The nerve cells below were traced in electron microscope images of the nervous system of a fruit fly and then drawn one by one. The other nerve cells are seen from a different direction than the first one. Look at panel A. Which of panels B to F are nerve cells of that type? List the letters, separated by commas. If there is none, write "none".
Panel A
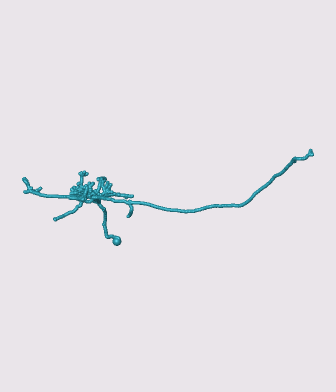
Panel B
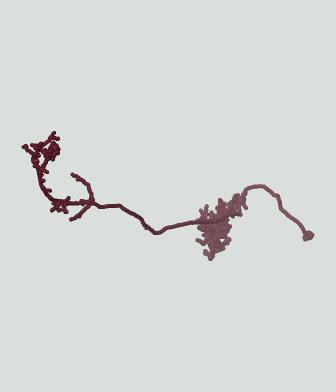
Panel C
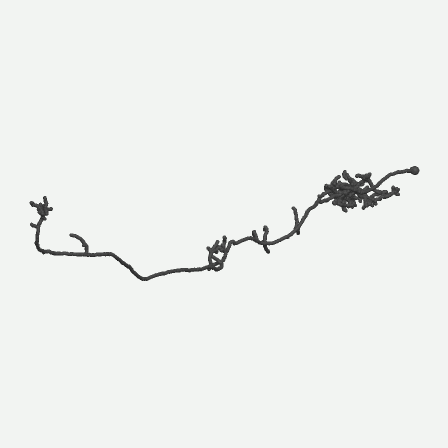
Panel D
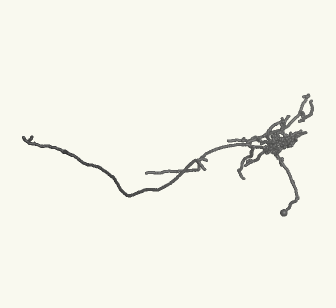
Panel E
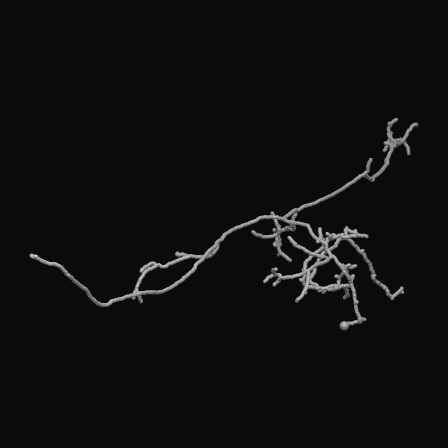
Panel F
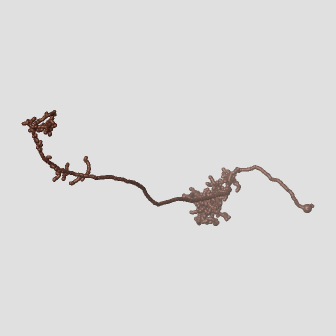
D, E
